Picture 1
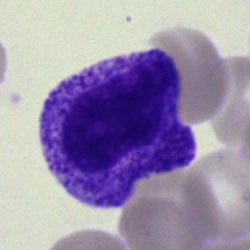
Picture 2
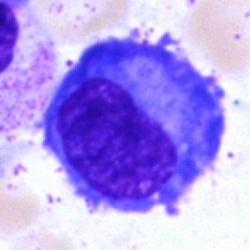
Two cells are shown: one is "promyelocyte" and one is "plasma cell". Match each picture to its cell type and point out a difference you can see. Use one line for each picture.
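In picture 1 we see a promyelocyte: The cytoplasm is packed with coarse purple granules.
In picture 2 we see a plasma cell: No granules are visible in the cytoplasm.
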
